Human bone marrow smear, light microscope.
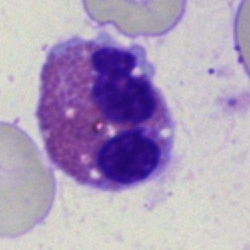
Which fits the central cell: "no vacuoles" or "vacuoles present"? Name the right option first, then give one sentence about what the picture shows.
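Vacuoles present. A few small clear vacuoles are scattered through the cytoplasm.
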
